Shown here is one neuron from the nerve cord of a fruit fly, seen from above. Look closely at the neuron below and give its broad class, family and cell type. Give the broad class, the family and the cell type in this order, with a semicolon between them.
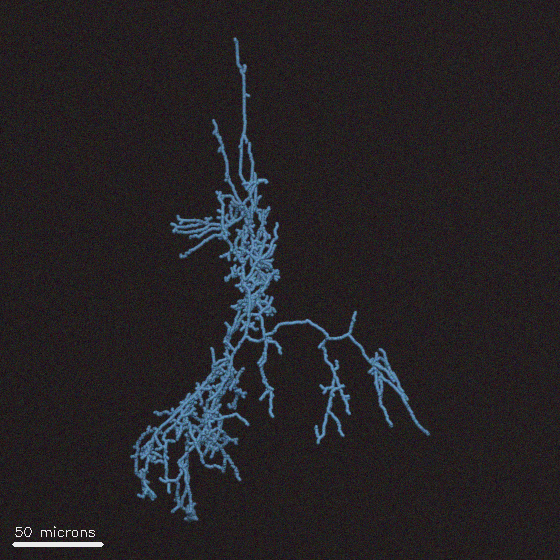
nerve-cord intrinsic neuron; hemilineage 14B; IN14B003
